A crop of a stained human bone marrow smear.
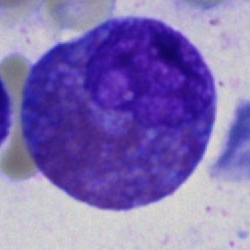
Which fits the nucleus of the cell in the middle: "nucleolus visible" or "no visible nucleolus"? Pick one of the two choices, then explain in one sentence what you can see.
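Nucleolus visible. One pale rounded nucleolus is visible within the nucleus.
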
